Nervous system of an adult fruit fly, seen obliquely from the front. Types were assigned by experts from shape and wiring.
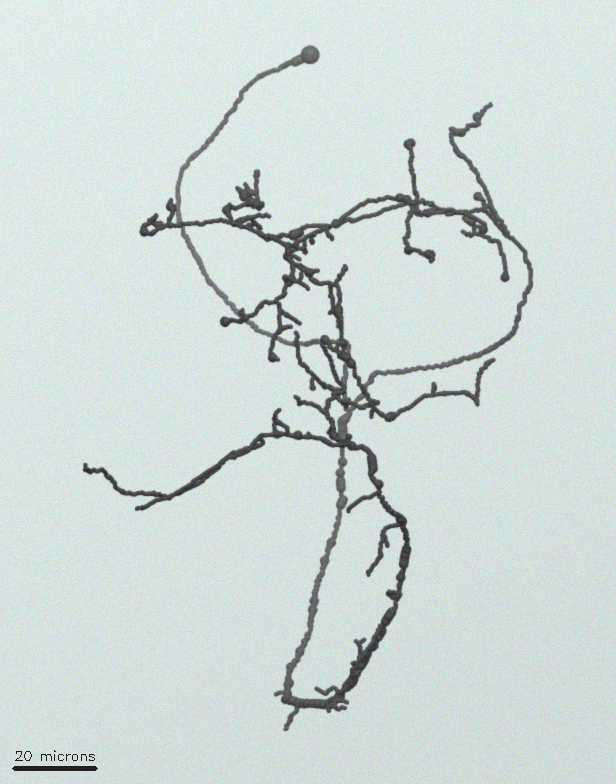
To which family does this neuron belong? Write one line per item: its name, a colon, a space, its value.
family: hemilineage 19B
